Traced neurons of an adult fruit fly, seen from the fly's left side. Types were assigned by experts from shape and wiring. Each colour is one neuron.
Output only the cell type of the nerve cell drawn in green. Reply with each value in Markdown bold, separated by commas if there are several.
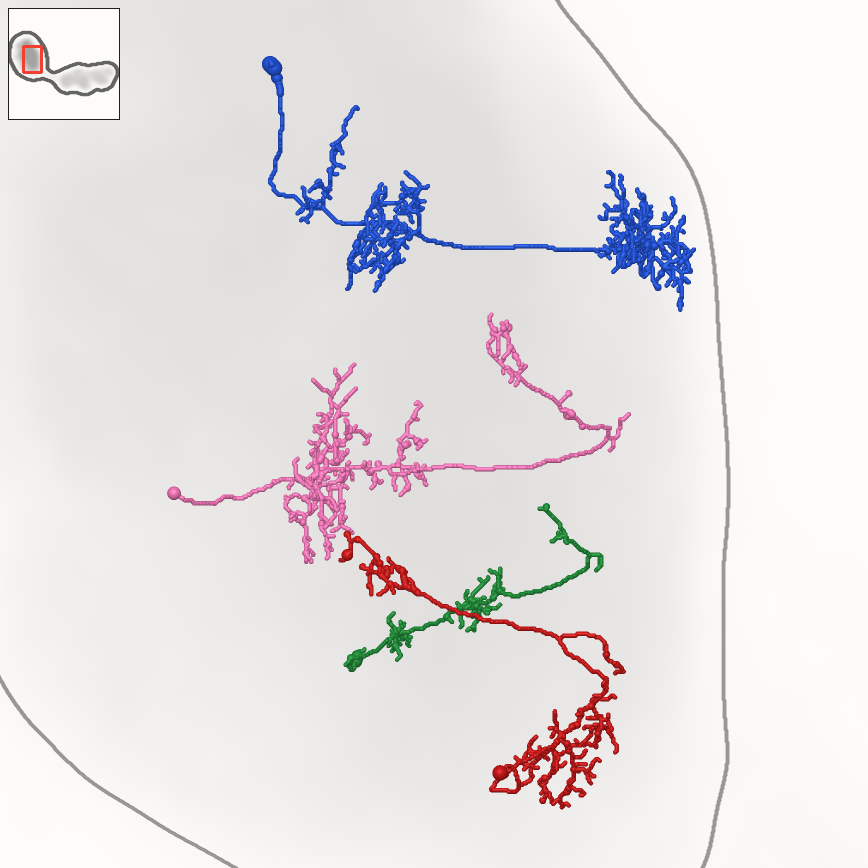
**TmY18**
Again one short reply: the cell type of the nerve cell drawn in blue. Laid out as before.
**TmY15**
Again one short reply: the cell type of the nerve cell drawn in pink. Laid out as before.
**Tm16**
